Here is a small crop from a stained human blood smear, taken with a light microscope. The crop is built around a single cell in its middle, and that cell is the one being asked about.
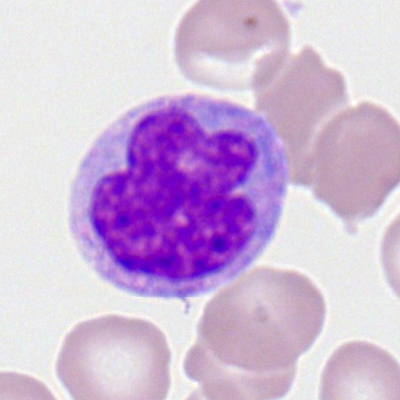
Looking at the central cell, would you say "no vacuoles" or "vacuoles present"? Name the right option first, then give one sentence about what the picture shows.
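No vacuoles. No clear vacuoles are seen in the cytoplasm.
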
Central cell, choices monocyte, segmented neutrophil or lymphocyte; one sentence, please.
This crop has a monocyte at its centre.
